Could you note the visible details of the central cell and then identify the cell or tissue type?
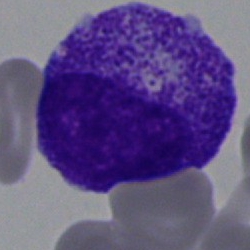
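A darker, more uniformly dense purple zone fills the lower half of the cell, and I can't see any nucleoli. Pale unstained red cells lie against its lower edge and left side. Being slightly out of focus, the image softens the granules' edges. It's a myelocyte.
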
